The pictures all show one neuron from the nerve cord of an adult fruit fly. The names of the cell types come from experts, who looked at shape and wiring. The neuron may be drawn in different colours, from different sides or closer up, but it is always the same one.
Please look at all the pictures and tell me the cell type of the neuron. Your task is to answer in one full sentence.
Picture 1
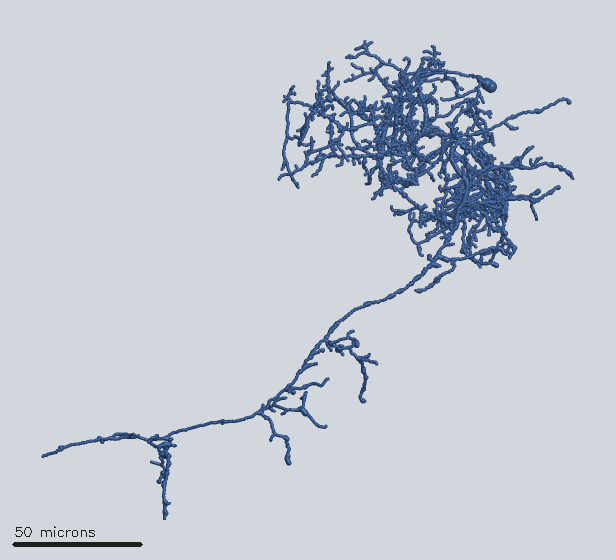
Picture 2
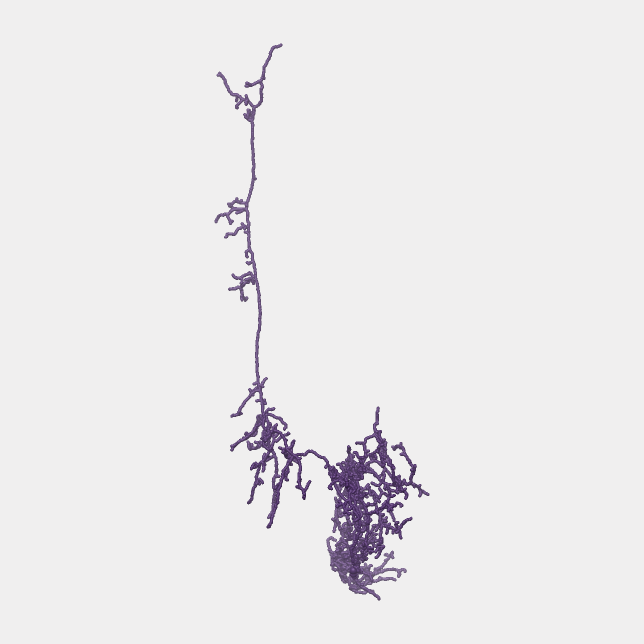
The cell type given to this neuron is INXXX065.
